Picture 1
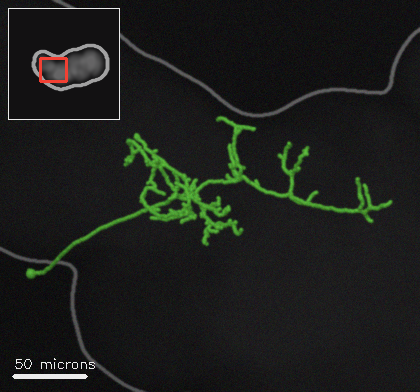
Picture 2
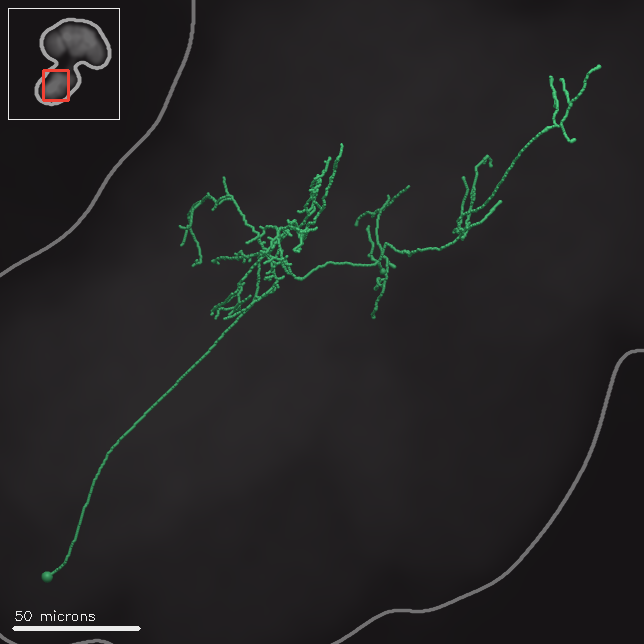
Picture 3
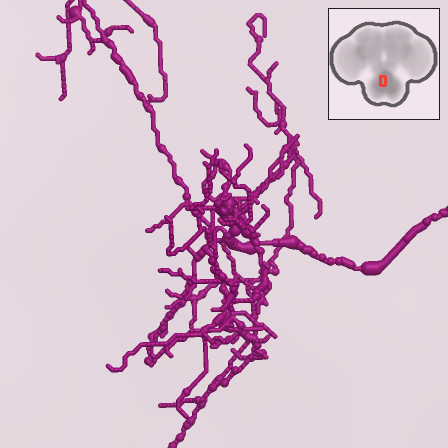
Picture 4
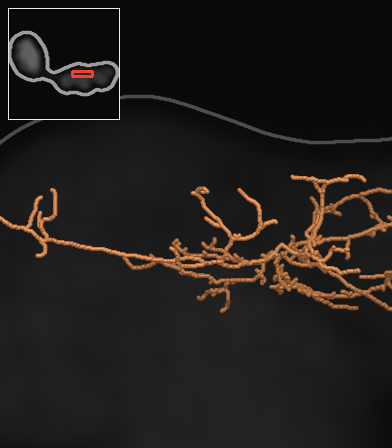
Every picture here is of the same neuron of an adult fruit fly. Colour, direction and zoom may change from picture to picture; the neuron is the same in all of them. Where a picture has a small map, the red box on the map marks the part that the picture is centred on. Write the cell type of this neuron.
IN07B064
